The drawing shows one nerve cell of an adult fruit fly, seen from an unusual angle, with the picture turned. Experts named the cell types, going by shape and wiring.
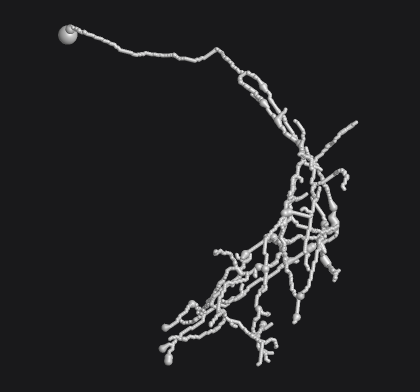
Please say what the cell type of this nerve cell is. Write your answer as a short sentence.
The cell type is IN20A.22A092.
